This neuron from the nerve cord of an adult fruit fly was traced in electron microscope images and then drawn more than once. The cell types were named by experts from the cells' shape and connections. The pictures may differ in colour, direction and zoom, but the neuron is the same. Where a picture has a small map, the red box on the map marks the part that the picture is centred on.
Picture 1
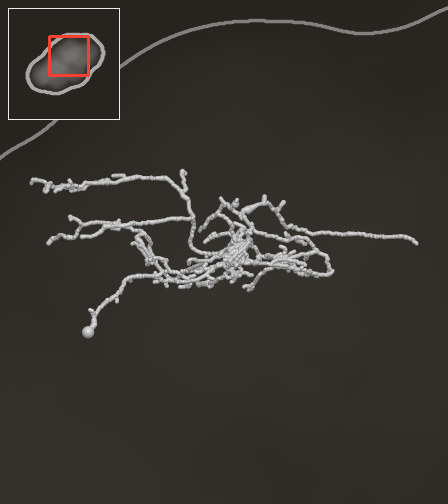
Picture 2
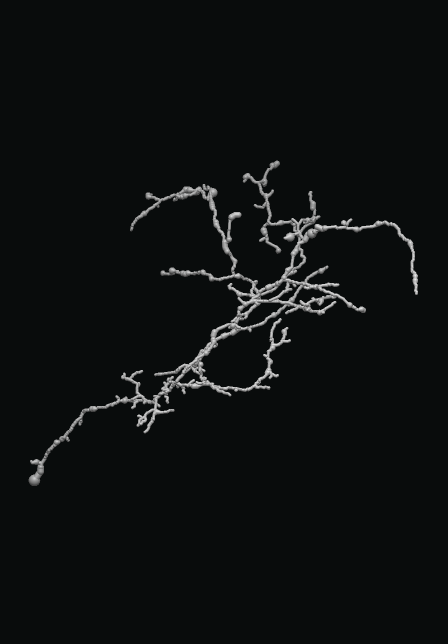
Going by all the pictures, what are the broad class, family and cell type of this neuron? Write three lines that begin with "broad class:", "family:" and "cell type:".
broad class: nerve-cord intrinsic neuron
family: hemilineage 12A
cell type: IN12A042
